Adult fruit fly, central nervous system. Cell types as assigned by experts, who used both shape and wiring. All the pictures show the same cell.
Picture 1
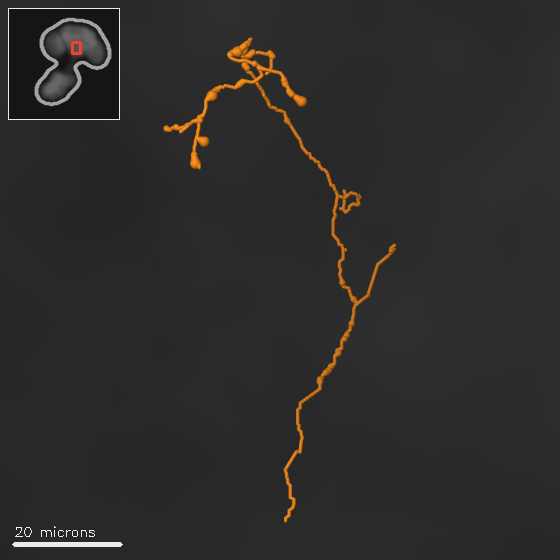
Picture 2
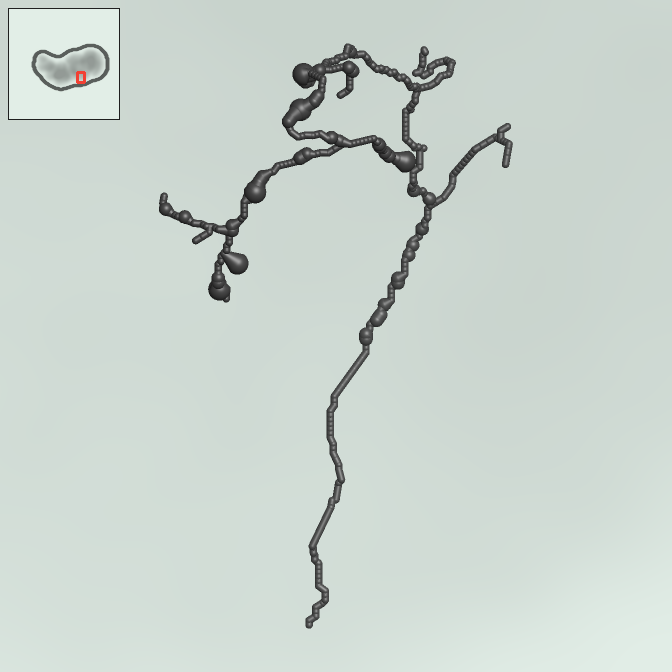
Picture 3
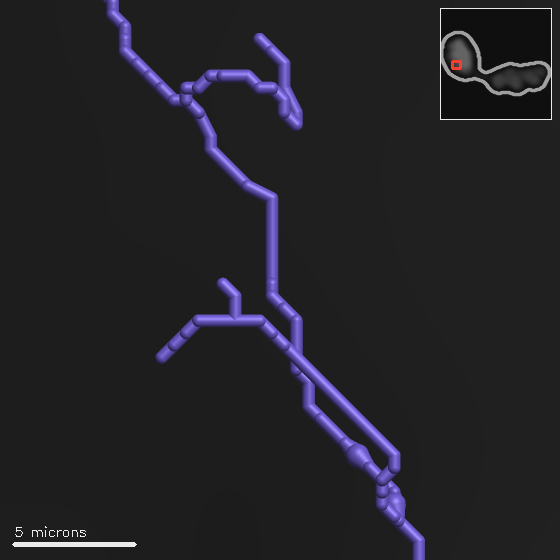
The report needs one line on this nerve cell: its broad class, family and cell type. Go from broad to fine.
sensory neuron entering the brain; class gustatory; LB1e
